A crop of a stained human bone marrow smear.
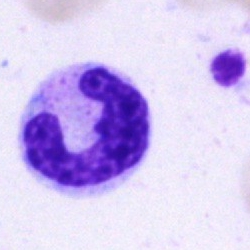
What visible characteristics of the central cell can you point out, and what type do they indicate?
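You'll notice the outline is round and smooth. Its nucleus is one unsegmented band curved into a horseshoe, with the open side of the curve facing the upper left. The chromatin is dark purple and coarsely clumped. So what you're looking at is a band neutrophil.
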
